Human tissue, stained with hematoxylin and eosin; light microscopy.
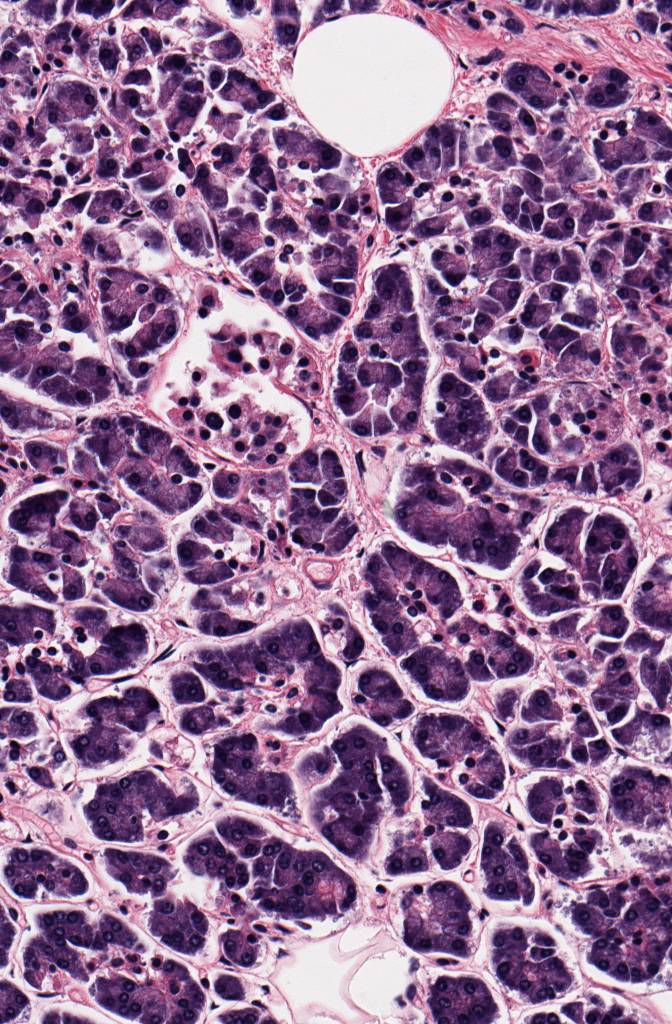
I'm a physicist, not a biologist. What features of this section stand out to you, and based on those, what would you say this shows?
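First, throughout the field, epithelial cells form small rounded acini packed into lobules separated by thin fibrous septa. Second, the nuclei of the acinar cells are round and darkly stained. Third, delicate pink collagen strands make up the stroma between acini. Fourth, clear retraction spaces separate many acini from the surrounding stroma. This is pancreas.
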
